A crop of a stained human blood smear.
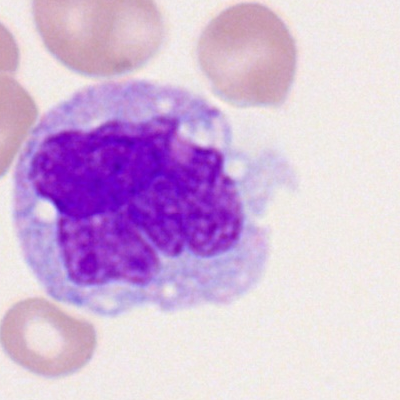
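Monocyte in the middle of a stained blood smear. Its nucleus is irregular and folded into several lobe-like parts, and the chromatin is fairly fine and lacy rather than coarsely clumped. The cytoplasm is abundant and pale greyish-lilac, with several small clear vacuoles scattered in it.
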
